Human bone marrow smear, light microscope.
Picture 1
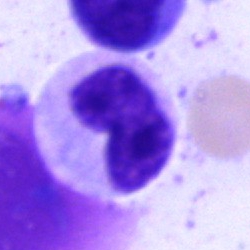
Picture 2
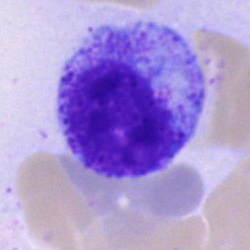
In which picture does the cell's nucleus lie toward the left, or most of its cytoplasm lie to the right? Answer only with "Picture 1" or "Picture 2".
Picture 2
